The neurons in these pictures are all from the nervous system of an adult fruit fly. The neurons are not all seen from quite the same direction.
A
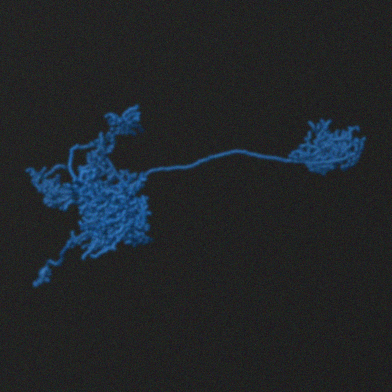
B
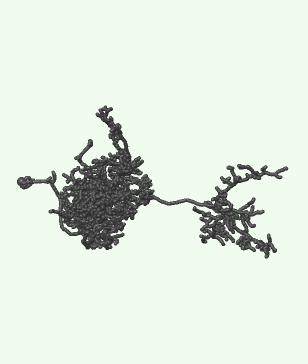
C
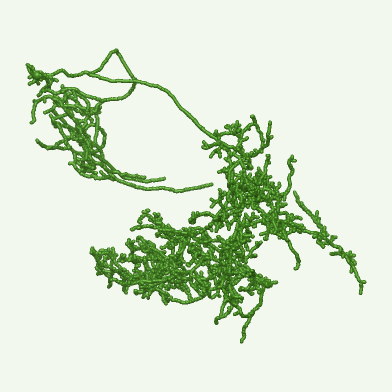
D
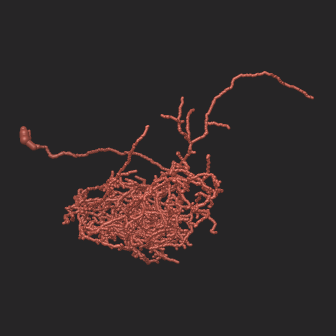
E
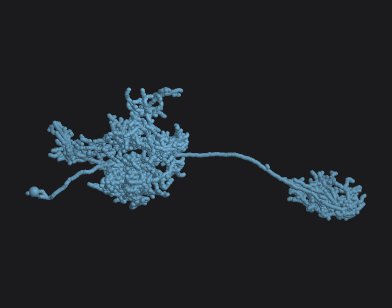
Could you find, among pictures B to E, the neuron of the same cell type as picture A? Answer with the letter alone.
E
